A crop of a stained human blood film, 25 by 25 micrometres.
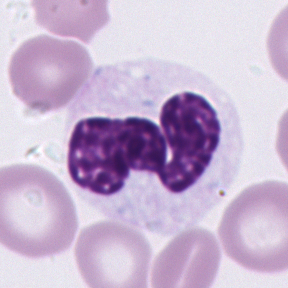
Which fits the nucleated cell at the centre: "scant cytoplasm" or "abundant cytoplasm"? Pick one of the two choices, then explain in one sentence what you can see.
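Abundant cytoplasm. The cytoplasm is plentiful and pale pinkish-lilac.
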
